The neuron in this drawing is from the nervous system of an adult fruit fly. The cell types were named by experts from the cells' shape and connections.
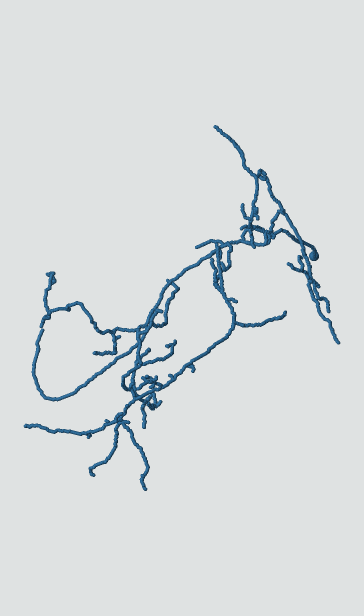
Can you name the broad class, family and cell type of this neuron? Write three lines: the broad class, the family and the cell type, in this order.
central-brain intrinsic neuron
hemilineage DL1_ventral
PLP174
